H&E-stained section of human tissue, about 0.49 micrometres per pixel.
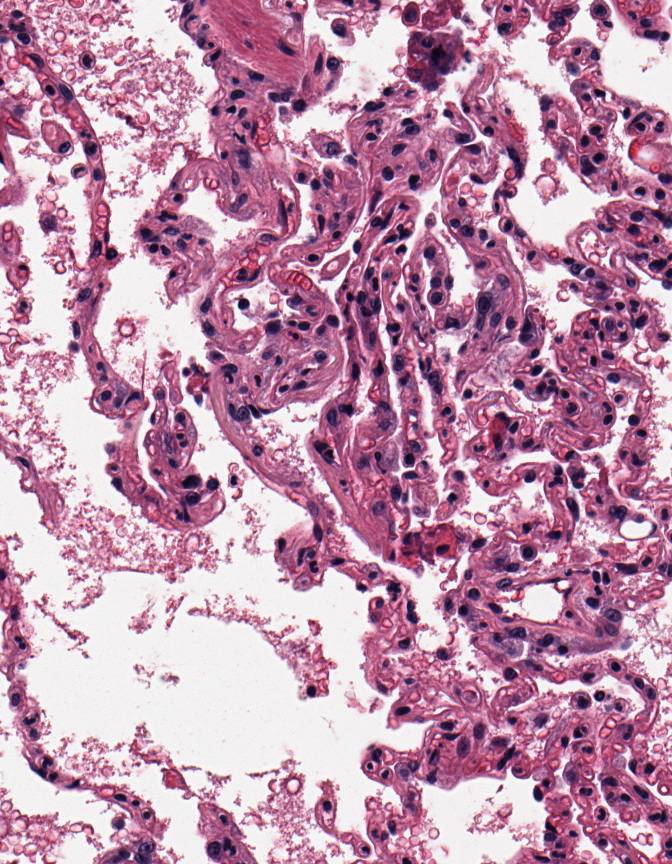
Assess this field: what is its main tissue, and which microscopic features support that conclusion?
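Mostly this is alveolus: thin, branching septa divide the field into irregular open spaces.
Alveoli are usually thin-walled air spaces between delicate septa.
Tissue is densest centrally and to the right; through the centre runs a broader pink fibrous band with spindle-shaped nuclei, top to bottom. The left-hand spaces hold pale pink, finely granular material and scattered red blood cells.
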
